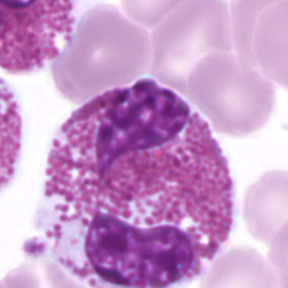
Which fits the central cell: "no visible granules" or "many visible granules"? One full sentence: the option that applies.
The cytoplasm of this cell holds many visible granules.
